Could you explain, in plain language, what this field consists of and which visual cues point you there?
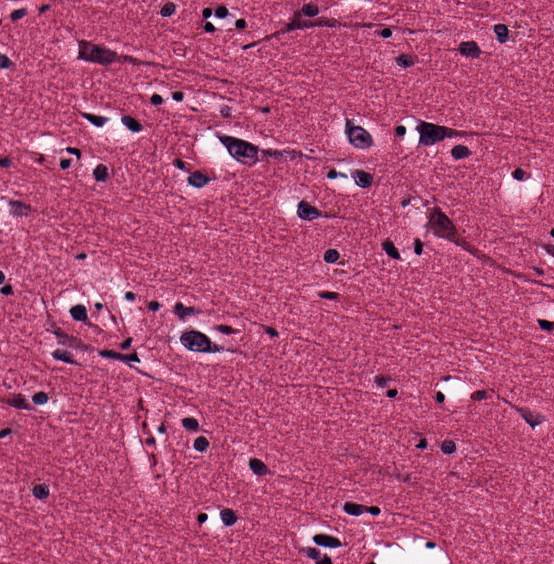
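Main structure: cerebral cortex. Finely fibrillar pink neuropil throughout, cells scattered singly through it.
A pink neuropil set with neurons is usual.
Scattered neurons with triangular cell bodies tapering into long processes.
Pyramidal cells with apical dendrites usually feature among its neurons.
Many small, round, dark nuclei without visible cytoplasm between the neurons. Clear empty halos around many of the neurons and glial nuclei.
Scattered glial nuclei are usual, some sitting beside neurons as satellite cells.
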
